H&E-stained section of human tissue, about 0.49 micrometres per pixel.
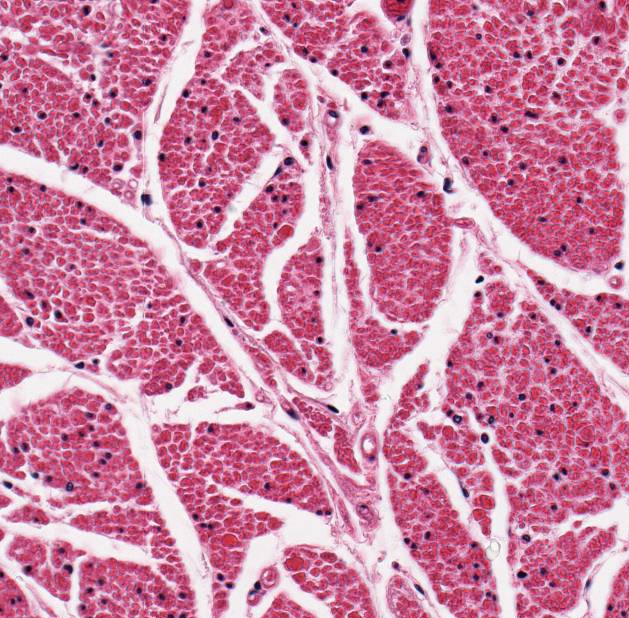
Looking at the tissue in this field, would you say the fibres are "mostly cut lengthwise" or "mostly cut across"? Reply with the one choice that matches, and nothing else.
Mostly cut across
